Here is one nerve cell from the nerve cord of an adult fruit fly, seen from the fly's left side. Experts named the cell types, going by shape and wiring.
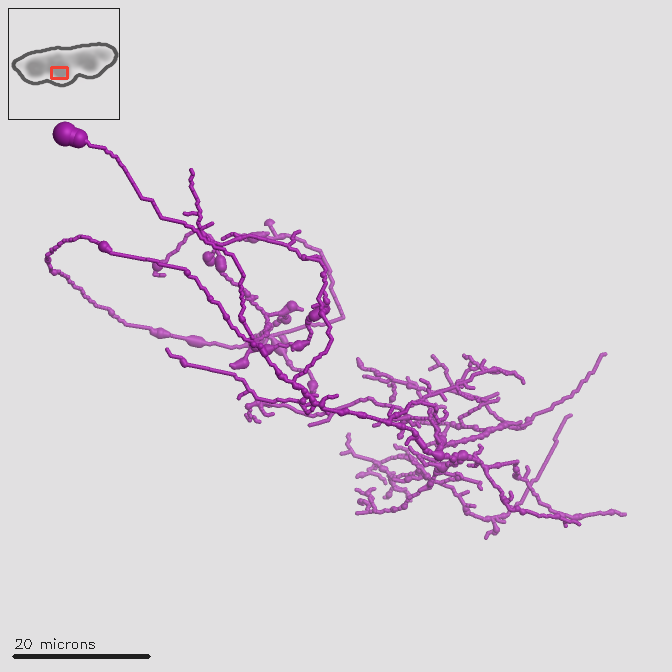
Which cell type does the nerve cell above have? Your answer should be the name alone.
IN09A084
